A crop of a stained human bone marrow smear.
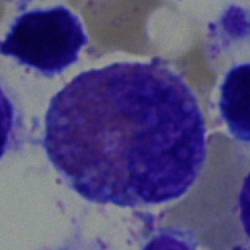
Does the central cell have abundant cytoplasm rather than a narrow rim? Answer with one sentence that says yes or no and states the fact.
No, the cytoplasm amounts to no more than a narrow rim.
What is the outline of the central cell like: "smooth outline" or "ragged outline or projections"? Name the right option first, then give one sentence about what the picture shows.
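Smooth outline. The cell has a roughly round, smooth outline.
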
